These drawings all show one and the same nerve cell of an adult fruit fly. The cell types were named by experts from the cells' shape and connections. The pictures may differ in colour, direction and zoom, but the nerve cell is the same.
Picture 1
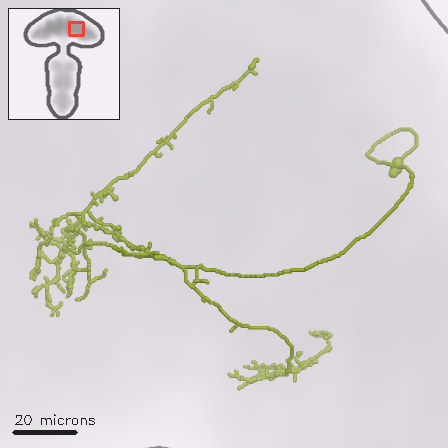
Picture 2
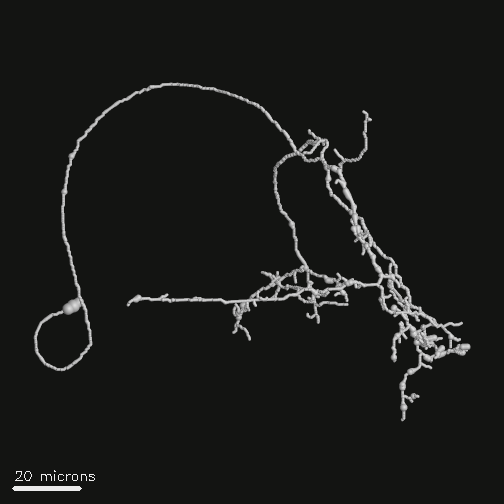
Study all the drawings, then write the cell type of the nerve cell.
CL014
